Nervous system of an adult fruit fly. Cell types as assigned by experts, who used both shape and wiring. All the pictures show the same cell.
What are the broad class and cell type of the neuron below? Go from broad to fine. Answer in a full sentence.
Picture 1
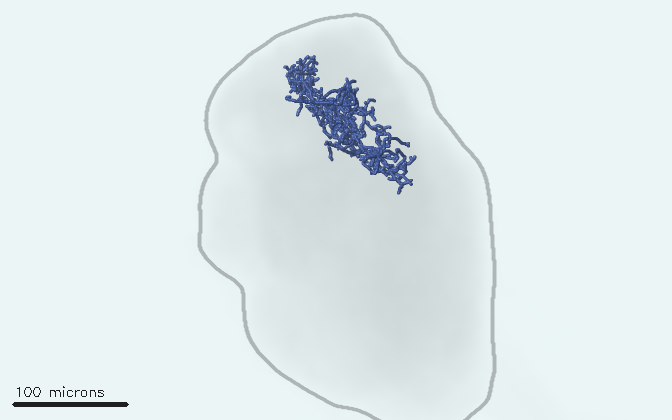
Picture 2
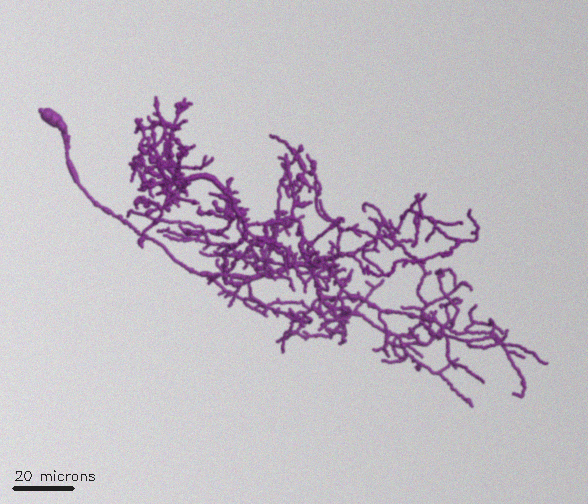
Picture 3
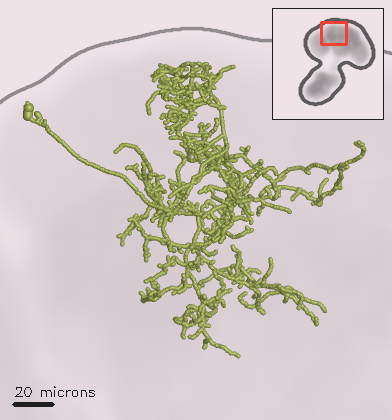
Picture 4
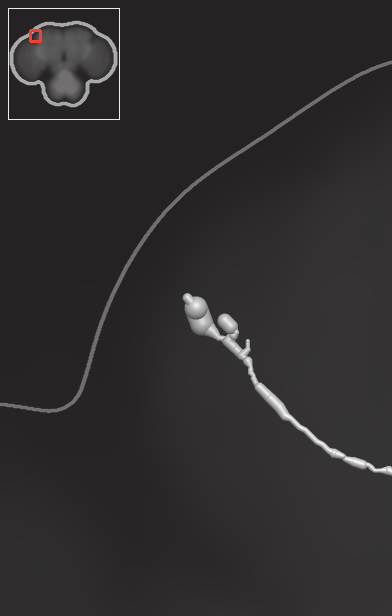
A central-brain intrinsic neuron, type CL003.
